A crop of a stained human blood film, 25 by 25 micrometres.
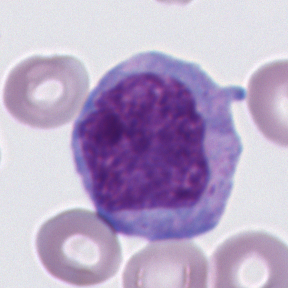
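Atypical promyelocyte in a stained smear of human peripheral blood. The cell outline is slightly angular rather than smoothly round, and a short blunt projection sticks out from its upper right edge. The nucleus fills about 60% of the cell's area, and its chromatin is patchy, with darker clumps lying among paler areas. The cytoplasm is pale blue.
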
